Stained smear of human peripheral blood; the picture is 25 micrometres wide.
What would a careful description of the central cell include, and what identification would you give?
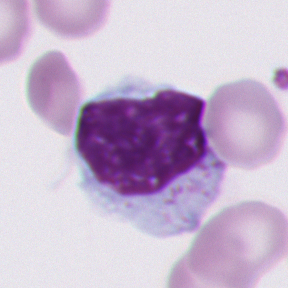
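Nuclear shape comes before anything else: angular and irregular, not split into lobes. Its position is the upper part of the cell, with most of the cytoplasm below. Its chromatin is dark purple and coarsely clumped, broken by small paler gaps. Lastly, the cell outline is roughly rounded, its edge soft and slightly uneven. The cell is a large granular lymphocyte.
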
